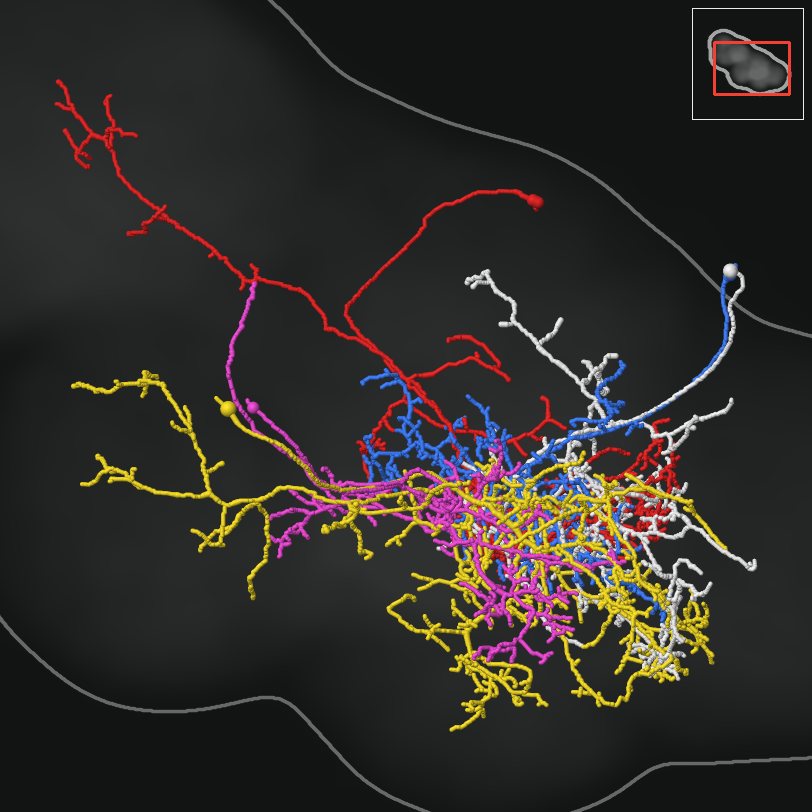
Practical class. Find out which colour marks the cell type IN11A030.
magenta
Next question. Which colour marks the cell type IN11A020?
blue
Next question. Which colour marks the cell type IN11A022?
red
